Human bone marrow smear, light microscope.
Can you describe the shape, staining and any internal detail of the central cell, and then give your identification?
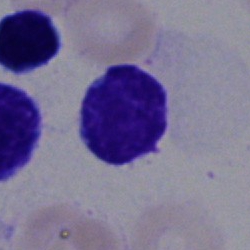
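Nearly the whole cell is taken up by the nucleus, with no clear rim of cytoplasm around it. No granules are visible. A small bleb projects from the lower right edge. This is a lymphocyte.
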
